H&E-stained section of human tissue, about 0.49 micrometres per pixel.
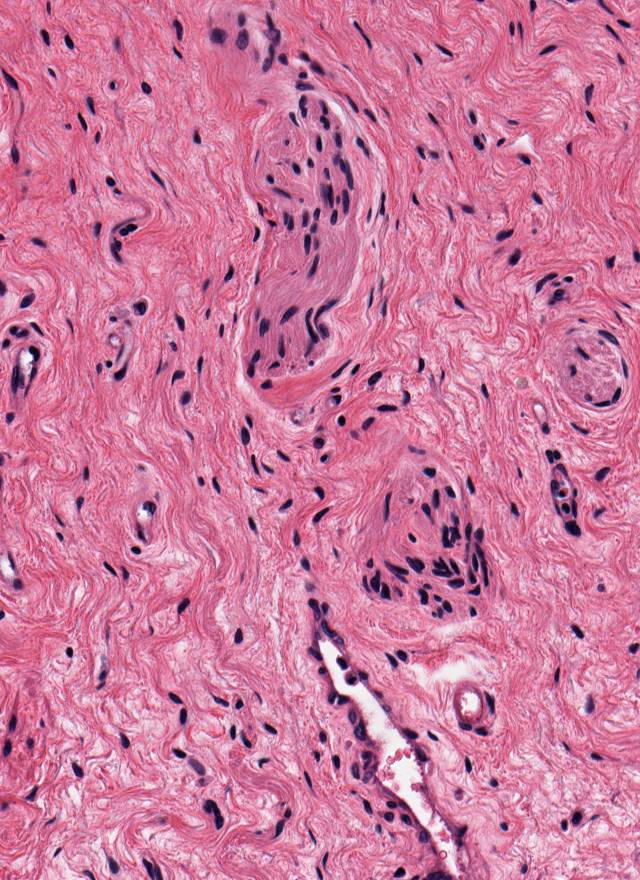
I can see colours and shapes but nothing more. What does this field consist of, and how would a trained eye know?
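Dense connective tissue, that one. Most of the field is dense, wavy, pink collagen fibres.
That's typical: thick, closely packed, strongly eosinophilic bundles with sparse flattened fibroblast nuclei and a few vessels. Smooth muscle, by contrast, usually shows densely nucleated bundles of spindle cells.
A small cluster of crowded spindle nuclei sits just below and right of centre, and a slit-like vessel with red cells runs obliquely at bottom centre.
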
